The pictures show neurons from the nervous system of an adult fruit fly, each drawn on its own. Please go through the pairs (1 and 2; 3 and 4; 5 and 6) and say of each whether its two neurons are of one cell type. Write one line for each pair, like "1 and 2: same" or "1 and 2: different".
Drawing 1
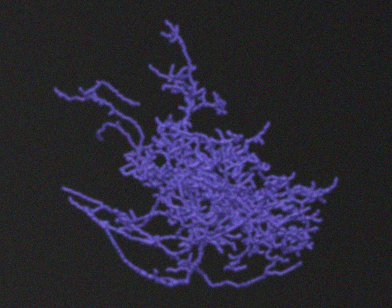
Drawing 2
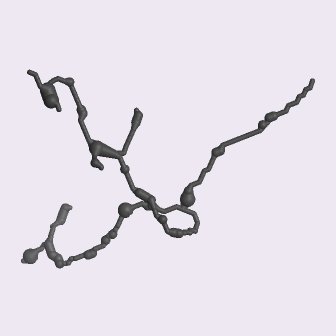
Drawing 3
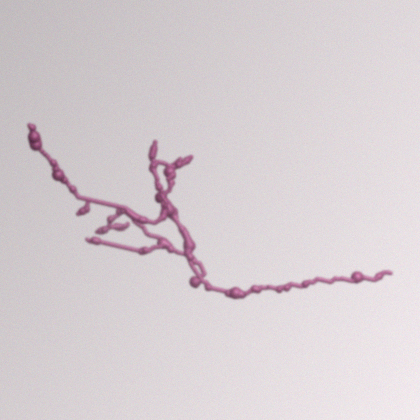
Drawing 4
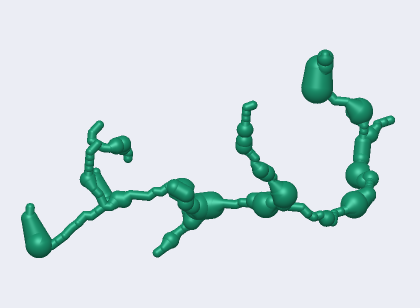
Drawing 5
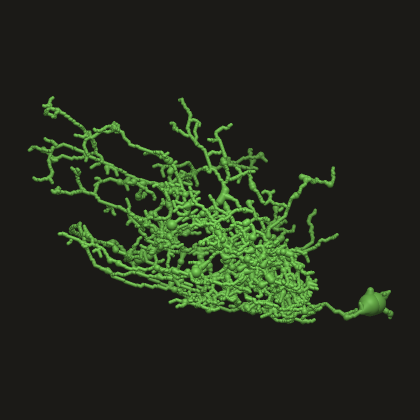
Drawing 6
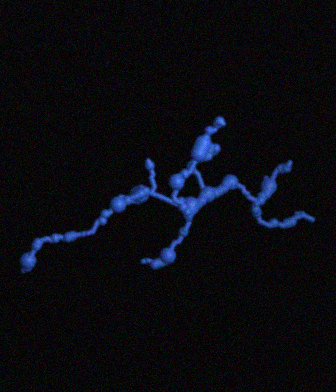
1 and 2: different
3 and 4: same
5 and 6: different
